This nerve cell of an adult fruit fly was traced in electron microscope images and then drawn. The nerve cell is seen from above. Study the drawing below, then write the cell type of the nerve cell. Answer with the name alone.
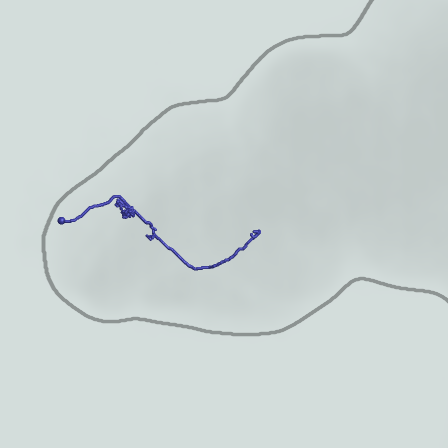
Tm20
